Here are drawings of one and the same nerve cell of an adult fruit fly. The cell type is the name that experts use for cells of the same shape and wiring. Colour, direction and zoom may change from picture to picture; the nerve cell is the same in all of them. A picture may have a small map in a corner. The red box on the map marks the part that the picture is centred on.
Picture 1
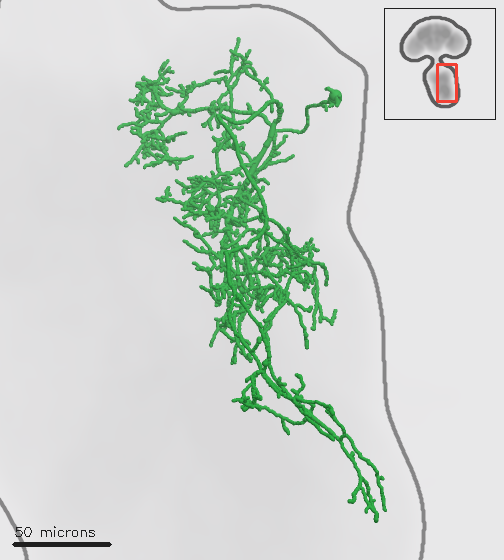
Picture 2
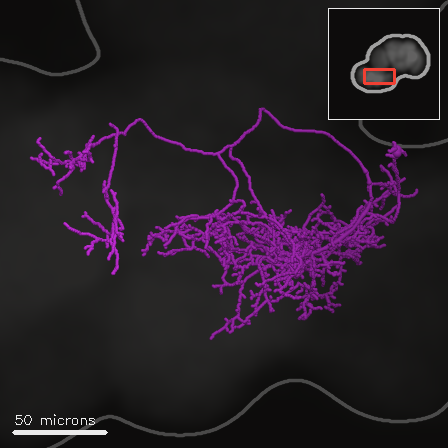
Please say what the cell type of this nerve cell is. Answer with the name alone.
IN19A017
